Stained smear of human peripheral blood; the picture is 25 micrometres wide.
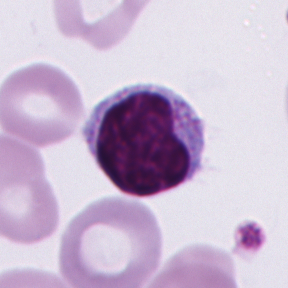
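Large granular lymphocyte in a stained smear of peripheral blood. The outline is roughly round, and the rim of cytoplasm is widest on the right side. Fine purple granules are scattered through the cytoplasm, and fine thread-like projections extend from the right edge of this large granular lymphocyte.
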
